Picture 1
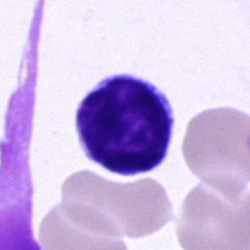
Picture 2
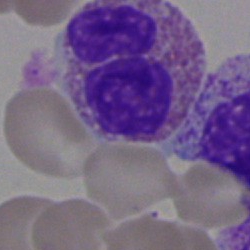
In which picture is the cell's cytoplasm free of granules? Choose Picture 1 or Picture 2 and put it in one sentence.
The cell seen in picture 1 shows no granules in its cytoplasm.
